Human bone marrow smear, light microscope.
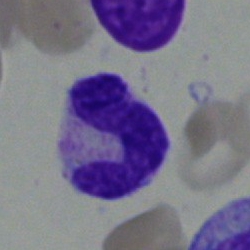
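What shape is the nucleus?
A thick C-shaped band opening toward the left.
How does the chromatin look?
Dark purple and coarsely clumped.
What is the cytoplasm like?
Pale pinkish-lilac inside the curve, with fine, faint pinkish granules.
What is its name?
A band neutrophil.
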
